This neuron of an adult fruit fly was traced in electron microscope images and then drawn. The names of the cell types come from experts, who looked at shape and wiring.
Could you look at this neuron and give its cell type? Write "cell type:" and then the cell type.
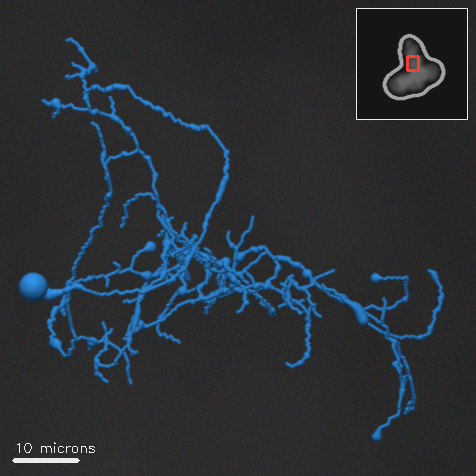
cell type: IN20A.22A084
